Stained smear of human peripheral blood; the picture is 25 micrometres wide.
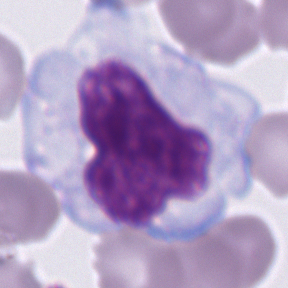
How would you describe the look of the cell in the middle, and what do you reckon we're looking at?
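Hmm, the nucleus is irregular, with a notch on its left side. Its chromatin looks mottled and folded rather than evenly smooth. The cytoplasm is pale blue-grey, and a few small clear spots sit in it to the left of the nucleus. So: a monocyte.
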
